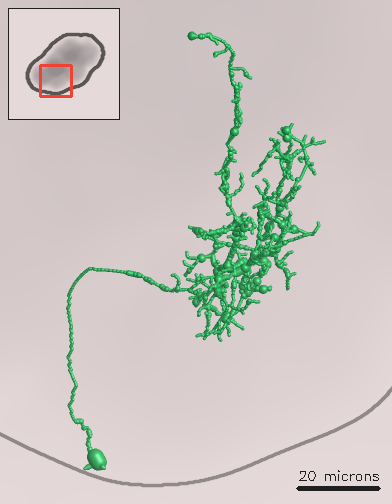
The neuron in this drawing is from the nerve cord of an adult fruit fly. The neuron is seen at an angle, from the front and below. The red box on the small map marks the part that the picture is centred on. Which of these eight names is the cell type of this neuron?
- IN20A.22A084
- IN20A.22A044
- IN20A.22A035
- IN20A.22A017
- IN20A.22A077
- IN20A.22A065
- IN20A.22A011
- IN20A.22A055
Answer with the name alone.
IN20A.22A044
